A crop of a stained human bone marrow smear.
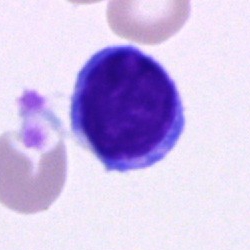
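Lymphocyte in a bone marrow smear. Its chromatin is dense and stains dark purple. The cytoplasm is deep blue and forms only a thin rim around the nucleus; you will find that rim widest along the lower edge of the cell.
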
